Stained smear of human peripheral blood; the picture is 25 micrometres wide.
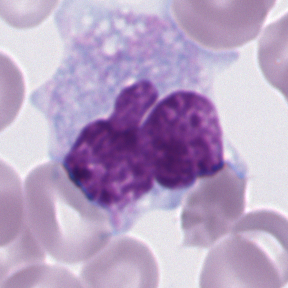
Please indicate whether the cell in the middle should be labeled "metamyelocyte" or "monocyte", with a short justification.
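Monocyte, not metamyelocyte. Deciding point one: cytoplasm abundant and pale grey-blue.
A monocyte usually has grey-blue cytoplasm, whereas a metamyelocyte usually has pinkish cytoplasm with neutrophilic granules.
Deciding point two: chromatin lacy, with paler spaces between strands rather than dense coarse blocks.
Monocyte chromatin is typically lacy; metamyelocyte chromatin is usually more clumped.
Also seen: fine pink-purple granules scattered through the cytoplasm, and a few small clear vacuoles above the nucleus.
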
